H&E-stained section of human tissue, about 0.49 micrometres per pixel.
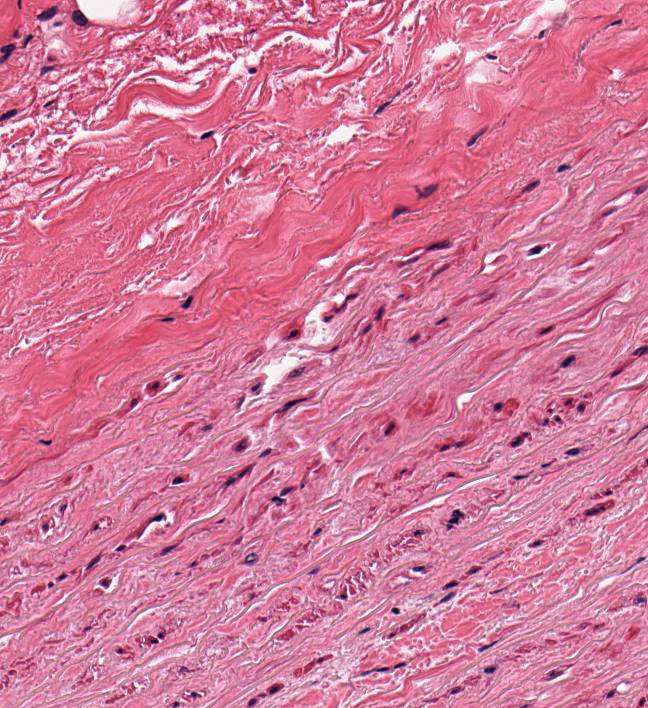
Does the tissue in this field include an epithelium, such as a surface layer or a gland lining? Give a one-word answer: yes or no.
No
